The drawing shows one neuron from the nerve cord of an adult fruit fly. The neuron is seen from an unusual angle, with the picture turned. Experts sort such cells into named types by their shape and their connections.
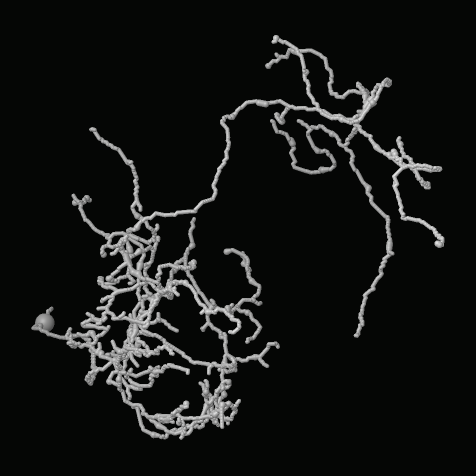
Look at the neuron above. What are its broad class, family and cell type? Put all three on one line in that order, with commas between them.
nerve-cord intrinsic neuron, hemilineage 04B, IN04B078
